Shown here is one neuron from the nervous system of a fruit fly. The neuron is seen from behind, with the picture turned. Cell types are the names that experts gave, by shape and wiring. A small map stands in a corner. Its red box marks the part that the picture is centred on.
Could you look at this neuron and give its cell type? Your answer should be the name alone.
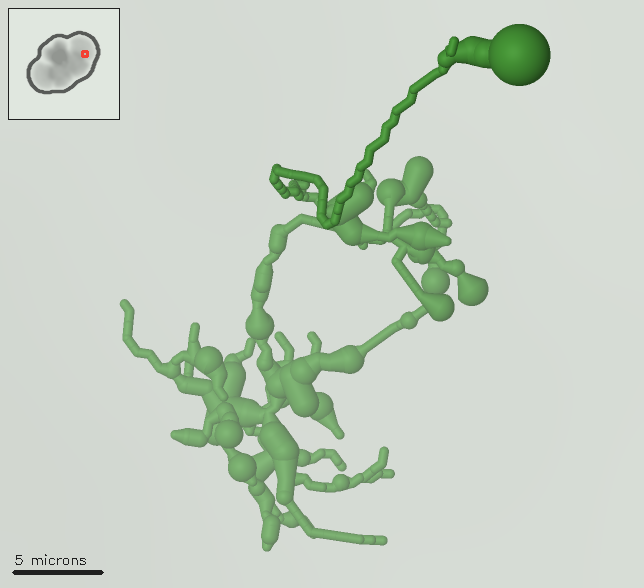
T5a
